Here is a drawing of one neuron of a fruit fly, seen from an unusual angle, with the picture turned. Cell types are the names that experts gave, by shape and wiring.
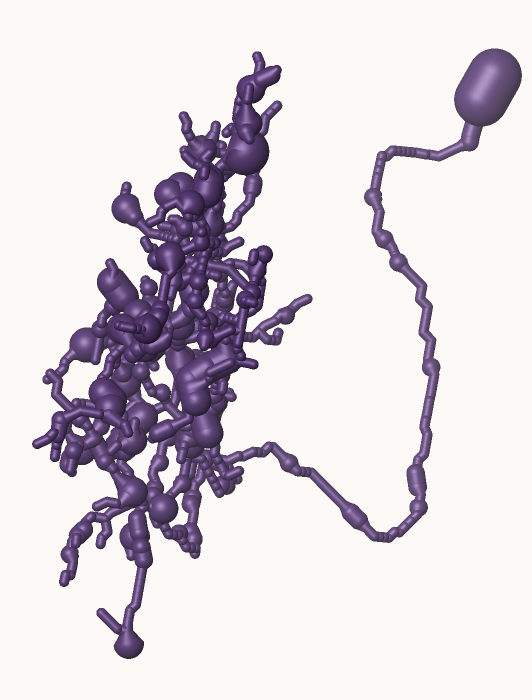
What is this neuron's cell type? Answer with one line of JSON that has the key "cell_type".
{"cell_type": "Li14"}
